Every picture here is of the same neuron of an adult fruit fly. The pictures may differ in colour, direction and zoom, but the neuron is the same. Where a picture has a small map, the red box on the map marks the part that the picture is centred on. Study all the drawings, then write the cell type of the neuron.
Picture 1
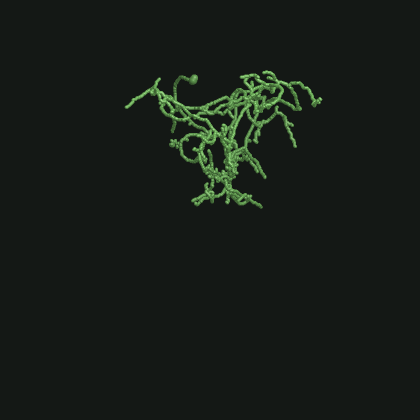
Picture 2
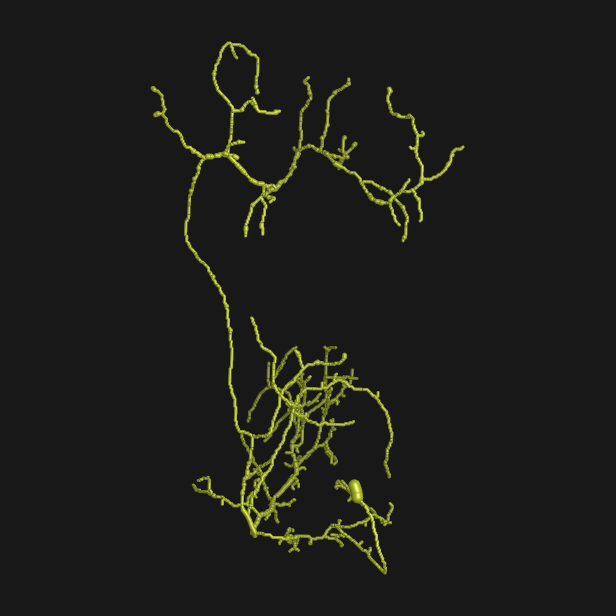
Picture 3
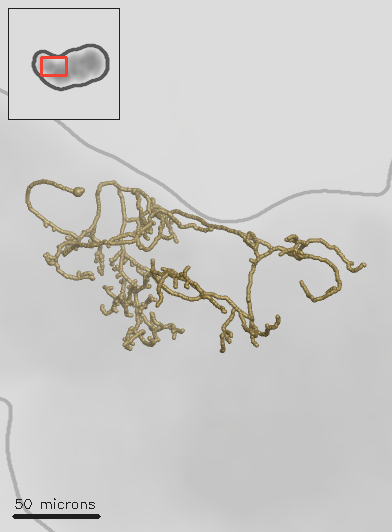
IN19B047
